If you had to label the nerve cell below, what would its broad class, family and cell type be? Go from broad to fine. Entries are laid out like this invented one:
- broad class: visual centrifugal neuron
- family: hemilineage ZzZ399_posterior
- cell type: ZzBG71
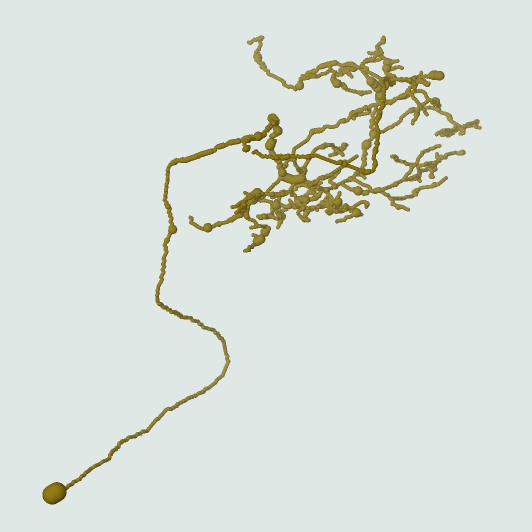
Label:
- broad class: nerve-cord intrinsic neuron
- family: hemilineage 02A
- cell type: IN02A048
